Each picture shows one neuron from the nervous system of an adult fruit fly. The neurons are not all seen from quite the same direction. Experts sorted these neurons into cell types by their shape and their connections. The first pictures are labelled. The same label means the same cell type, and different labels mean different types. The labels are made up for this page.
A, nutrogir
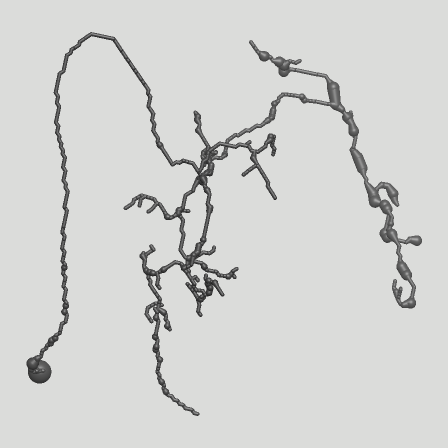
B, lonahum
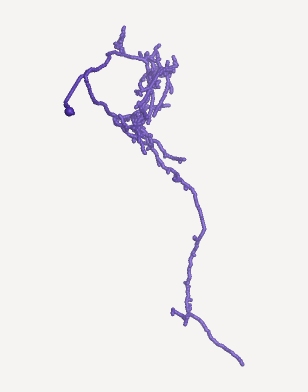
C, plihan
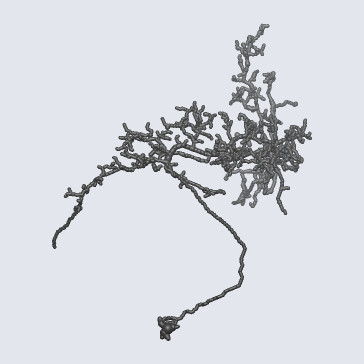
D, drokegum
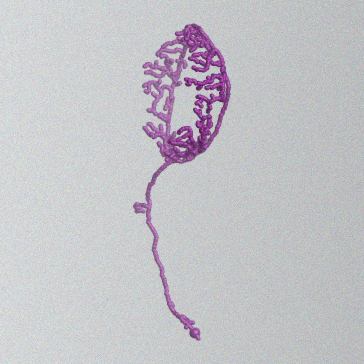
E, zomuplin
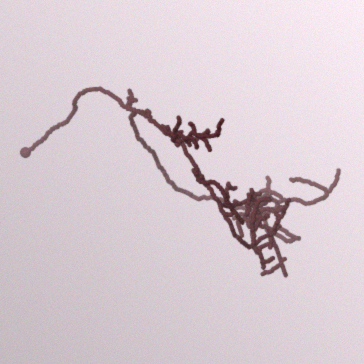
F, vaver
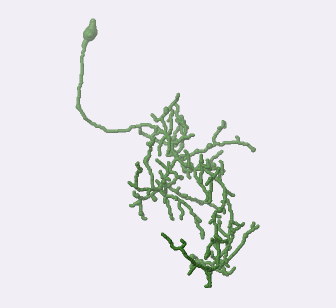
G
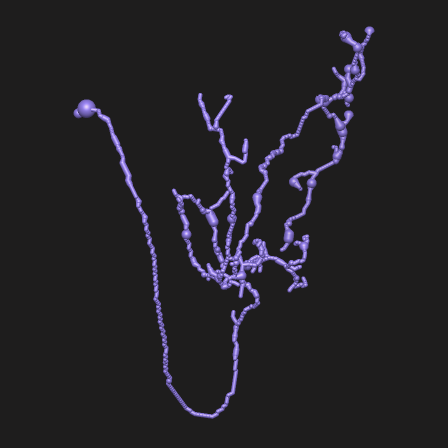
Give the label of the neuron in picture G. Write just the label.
nutrogir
